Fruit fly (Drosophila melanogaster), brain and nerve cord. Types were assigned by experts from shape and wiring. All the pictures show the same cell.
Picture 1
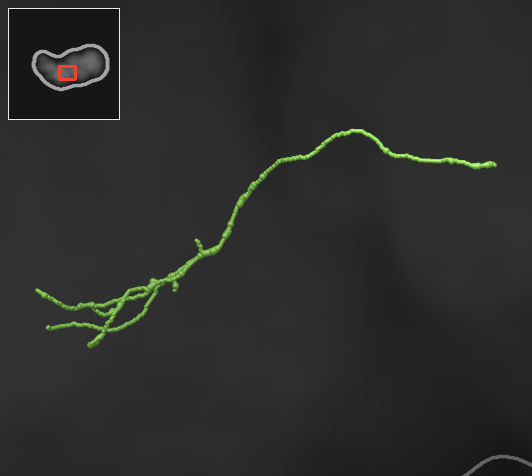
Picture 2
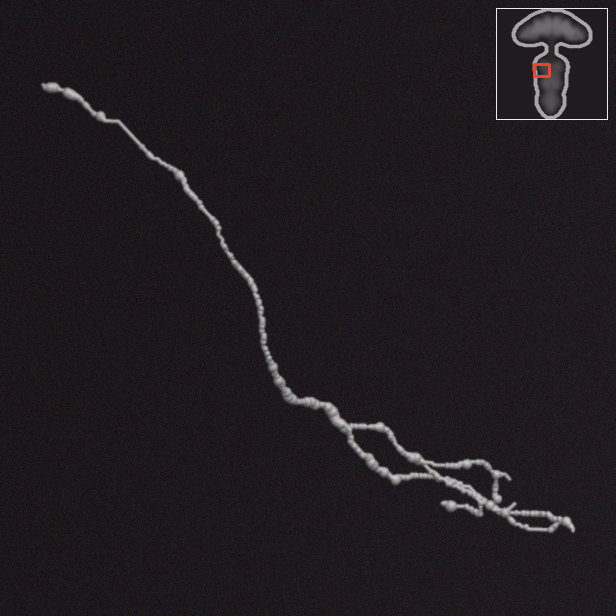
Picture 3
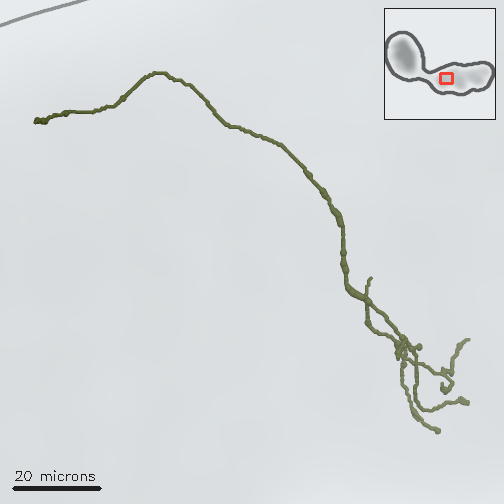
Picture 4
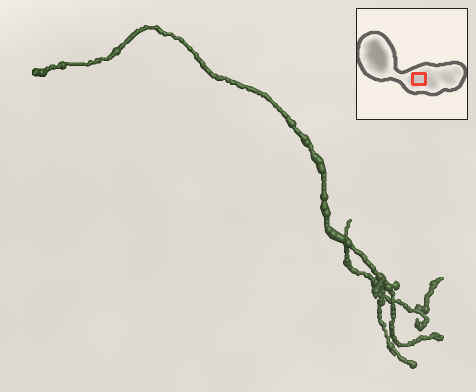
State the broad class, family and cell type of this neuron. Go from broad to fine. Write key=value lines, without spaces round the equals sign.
broad_class=sensory neuron entering the nerve cord
family=class gustatory
cell_type=WG2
